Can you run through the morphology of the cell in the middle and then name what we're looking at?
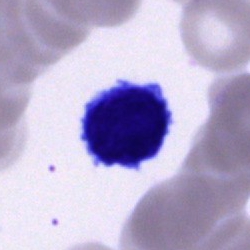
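Look first at the outline: roughly round, but with a slightly ragged, knobbly edge. Notice how the whole cell stains a uniform, very dark blue-violet, so dense that no chromatin pattern can be made out within it. There are no vacuoles to be seen. What you have in front of you is a lymphocyte.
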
